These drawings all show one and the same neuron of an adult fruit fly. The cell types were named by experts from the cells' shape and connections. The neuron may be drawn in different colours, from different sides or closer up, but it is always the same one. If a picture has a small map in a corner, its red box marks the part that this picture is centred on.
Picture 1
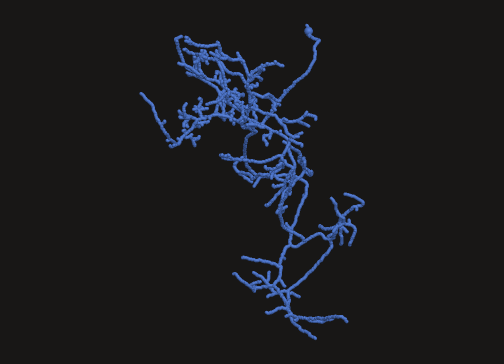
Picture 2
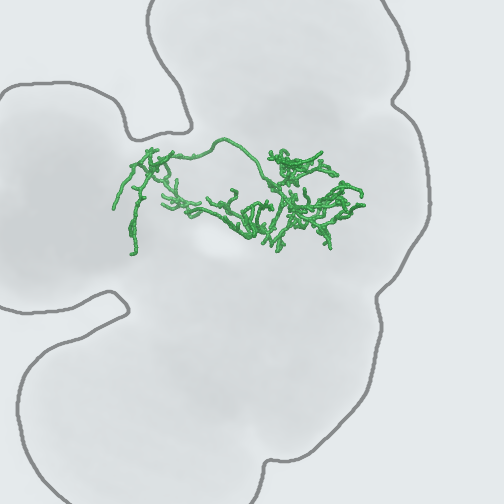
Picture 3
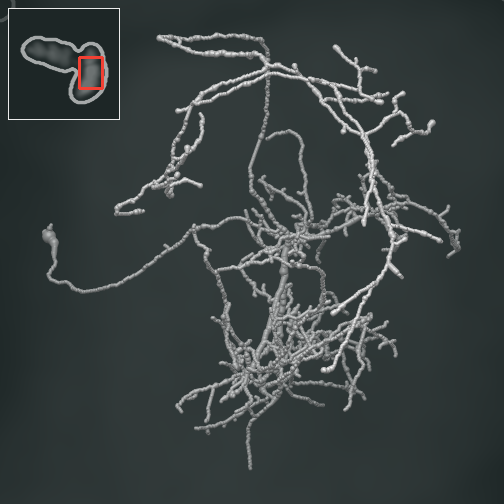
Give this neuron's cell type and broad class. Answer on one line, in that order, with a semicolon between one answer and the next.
PVLP203m; central-brain intrinsic neuron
